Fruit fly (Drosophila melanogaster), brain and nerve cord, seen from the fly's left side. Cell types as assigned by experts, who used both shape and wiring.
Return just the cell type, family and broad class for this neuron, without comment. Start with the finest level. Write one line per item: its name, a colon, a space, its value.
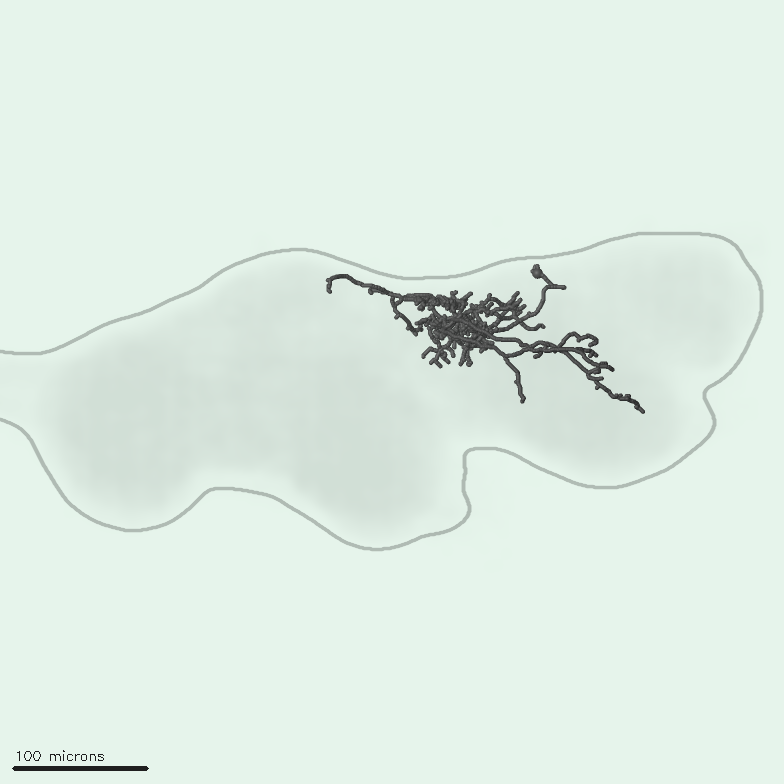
cell type: IN18B028
family: hemilineage 18B
broad class: nerve-cord intrinsic neuron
